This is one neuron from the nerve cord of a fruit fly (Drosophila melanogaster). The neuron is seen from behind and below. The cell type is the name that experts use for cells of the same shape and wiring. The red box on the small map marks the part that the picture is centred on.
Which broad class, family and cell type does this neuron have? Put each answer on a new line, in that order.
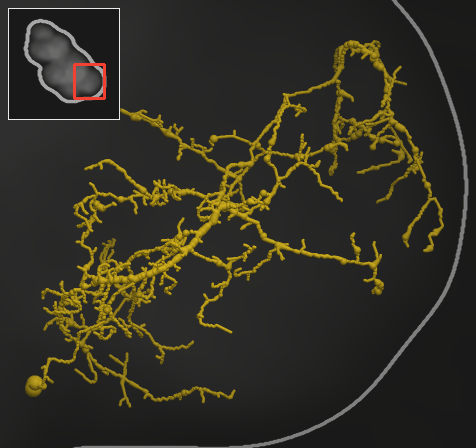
nerve-cord intrinsic neuron
hemilineage 04B
IN04B085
